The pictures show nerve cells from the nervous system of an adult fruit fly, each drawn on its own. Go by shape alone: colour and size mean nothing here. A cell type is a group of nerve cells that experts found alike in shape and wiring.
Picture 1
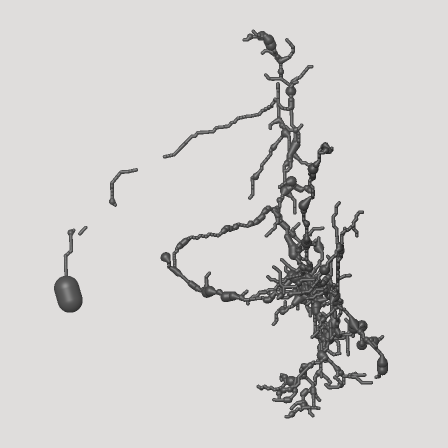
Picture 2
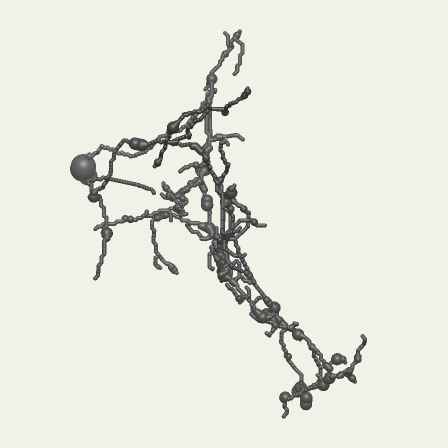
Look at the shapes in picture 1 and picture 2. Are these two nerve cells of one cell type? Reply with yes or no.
no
